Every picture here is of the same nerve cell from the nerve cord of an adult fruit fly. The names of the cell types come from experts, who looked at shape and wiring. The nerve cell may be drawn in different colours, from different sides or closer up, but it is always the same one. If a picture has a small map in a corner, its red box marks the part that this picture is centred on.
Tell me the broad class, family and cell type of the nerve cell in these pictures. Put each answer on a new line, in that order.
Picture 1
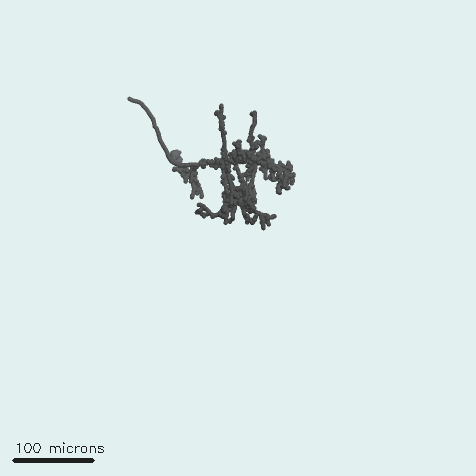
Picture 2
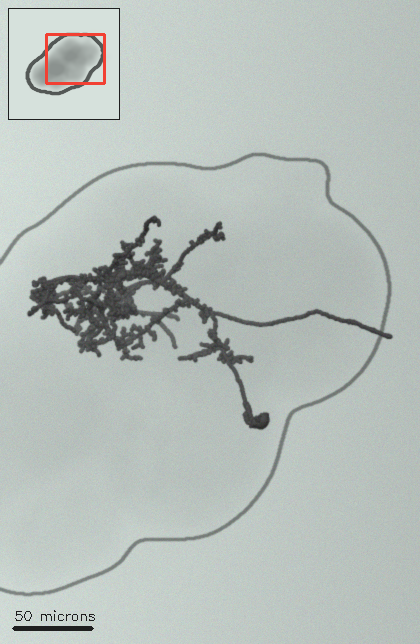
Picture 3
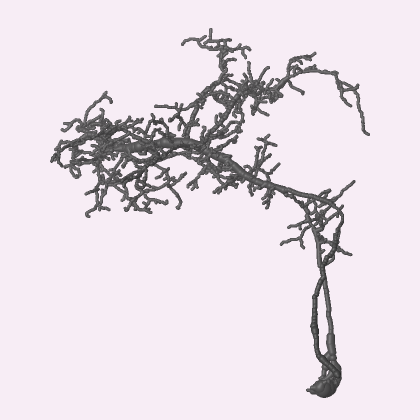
motor neuron of the nerve cord
hemilineage 16B
hg2 MN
